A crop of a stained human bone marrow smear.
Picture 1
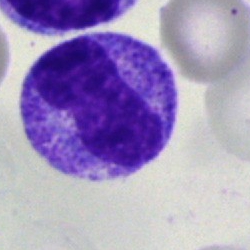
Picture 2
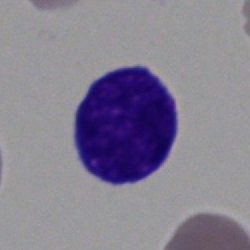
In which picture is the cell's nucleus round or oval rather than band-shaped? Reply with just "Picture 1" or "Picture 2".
Picture 2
